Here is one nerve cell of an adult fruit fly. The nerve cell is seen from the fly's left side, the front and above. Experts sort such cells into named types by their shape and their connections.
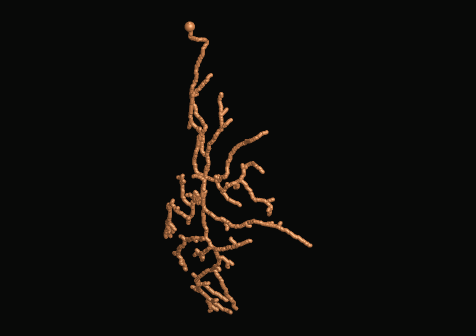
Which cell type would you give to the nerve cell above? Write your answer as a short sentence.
The cell type is Cm12.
